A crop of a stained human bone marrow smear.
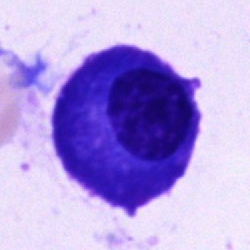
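Plasma cell, the central one in this stained bone marrow smear. You'll see its nucleus is off-centre, pushed toward the upper right of the cell. The cytoplasm is abundant, taking up more of the cell than the nucleus does, and it stains a deep blue. No distinct granules show in it, either.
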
